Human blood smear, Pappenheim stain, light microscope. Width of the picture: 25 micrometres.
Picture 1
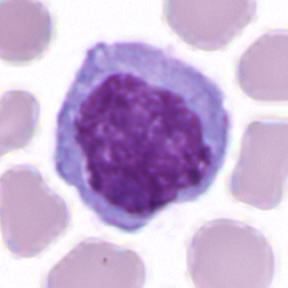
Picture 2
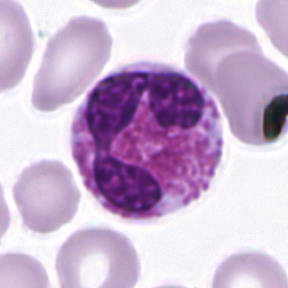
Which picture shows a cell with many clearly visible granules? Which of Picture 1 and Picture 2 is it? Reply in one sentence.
It is the cell in Picture 2 whose cytoplasm holds many visible granules.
